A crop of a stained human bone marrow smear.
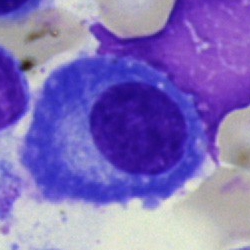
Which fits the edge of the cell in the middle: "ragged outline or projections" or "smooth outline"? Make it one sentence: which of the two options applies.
The outline of the cell is rough, not smooth.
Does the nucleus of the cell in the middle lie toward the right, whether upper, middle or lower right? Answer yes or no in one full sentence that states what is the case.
Yes, it is toward the right that the nucleus of this cell lies.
